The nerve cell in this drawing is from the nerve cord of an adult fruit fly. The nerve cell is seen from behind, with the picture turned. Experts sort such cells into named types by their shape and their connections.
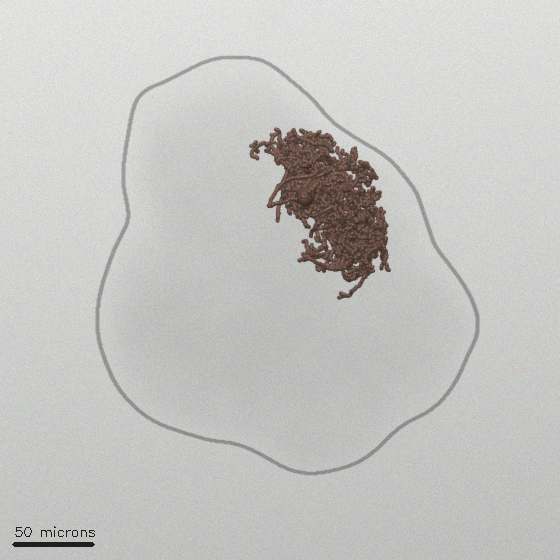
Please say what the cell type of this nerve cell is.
hg4 MN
